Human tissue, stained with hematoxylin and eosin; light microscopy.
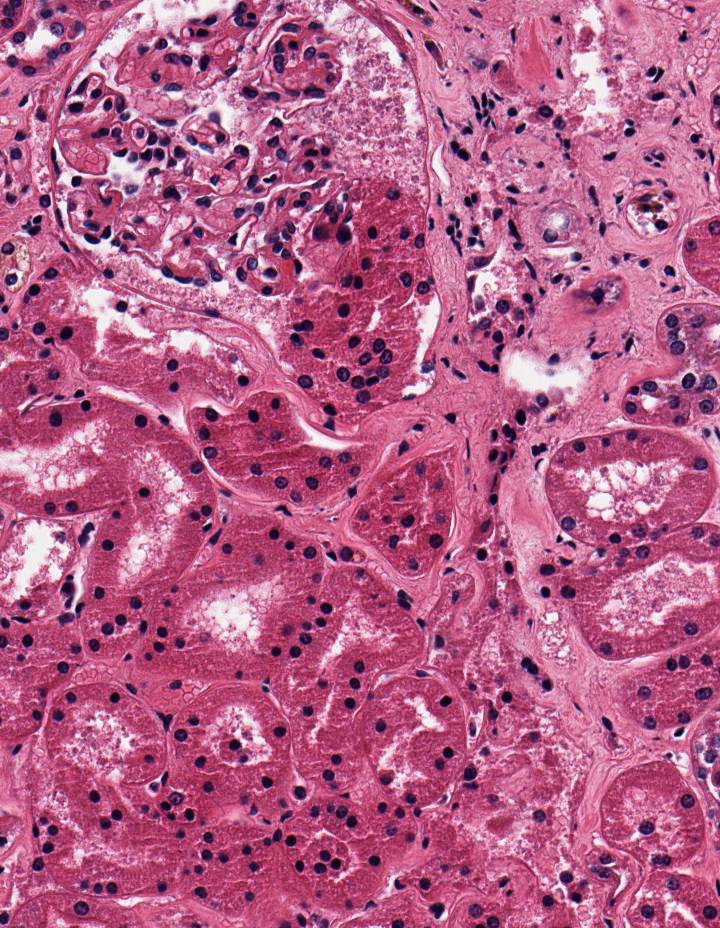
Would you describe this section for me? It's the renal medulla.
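Round to oval tubule cross-sections, closely packed, fill most of the lower two-thirds of the field. A single layer of cuboidal to columnar epithelial cells lines each tubule. These cells have abundant, granular, strongly eosinophilic cytoplasm, and their nuclei are small, round and dark.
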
